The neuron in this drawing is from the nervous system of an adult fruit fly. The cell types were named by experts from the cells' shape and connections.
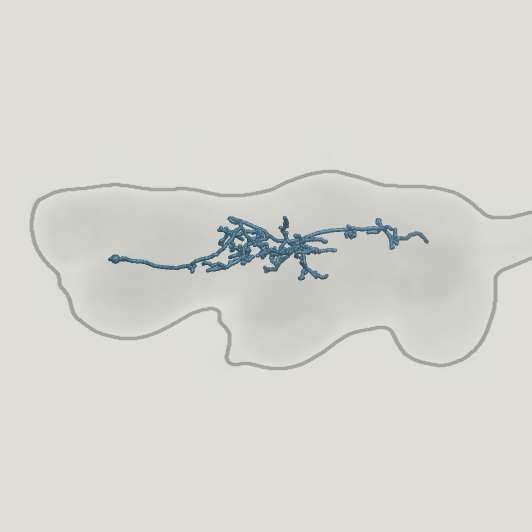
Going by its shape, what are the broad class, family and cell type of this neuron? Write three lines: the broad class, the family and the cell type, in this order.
nerve-cord intrinsic neuron
hemilineage 06A
IN06A014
